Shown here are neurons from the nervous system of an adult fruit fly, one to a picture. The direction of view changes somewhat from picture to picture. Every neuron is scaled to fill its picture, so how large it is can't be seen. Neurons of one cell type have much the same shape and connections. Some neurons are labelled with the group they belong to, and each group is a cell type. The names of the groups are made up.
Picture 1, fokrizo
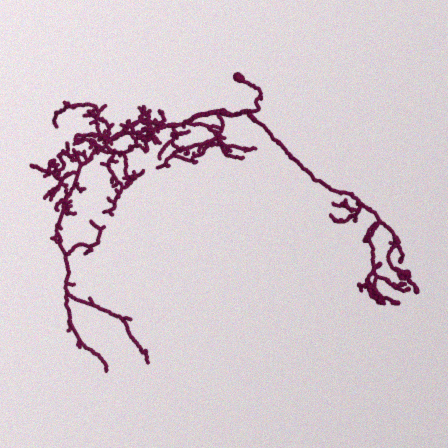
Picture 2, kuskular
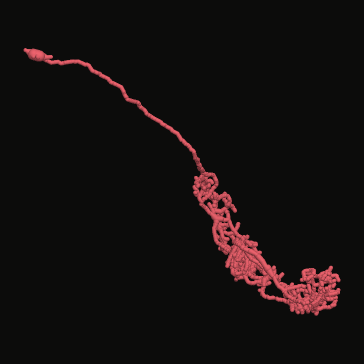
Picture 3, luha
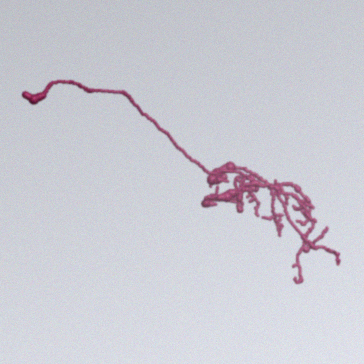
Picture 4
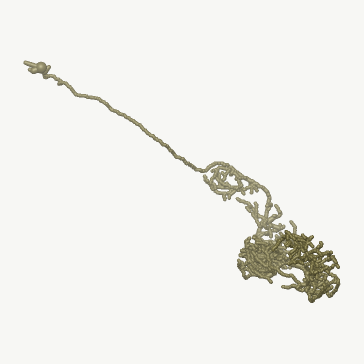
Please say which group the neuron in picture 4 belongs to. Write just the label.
kuskular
